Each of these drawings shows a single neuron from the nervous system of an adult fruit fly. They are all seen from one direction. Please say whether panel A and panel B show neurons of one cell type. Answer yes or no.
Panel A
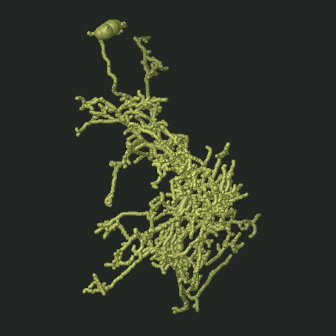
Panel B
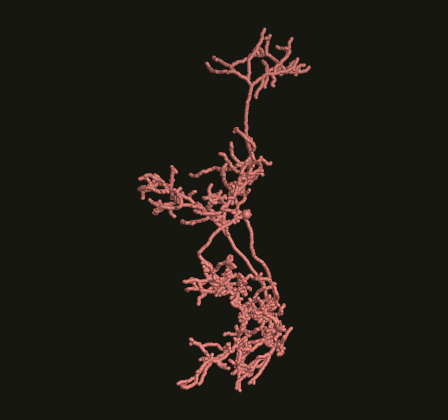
no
